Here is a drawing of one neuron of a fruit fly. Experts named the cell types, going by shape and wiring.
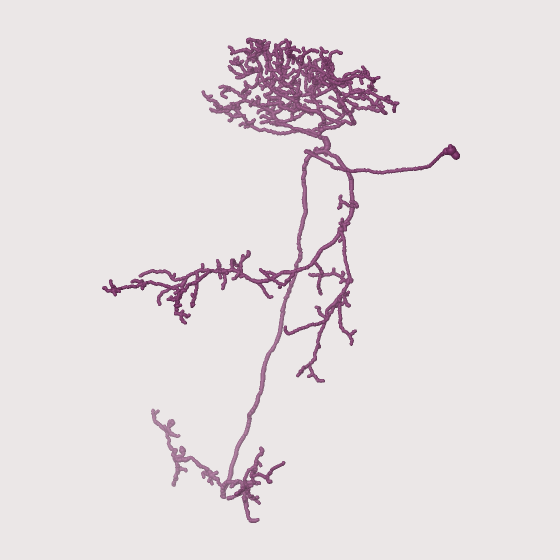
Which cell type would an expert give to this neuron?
LoVP86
